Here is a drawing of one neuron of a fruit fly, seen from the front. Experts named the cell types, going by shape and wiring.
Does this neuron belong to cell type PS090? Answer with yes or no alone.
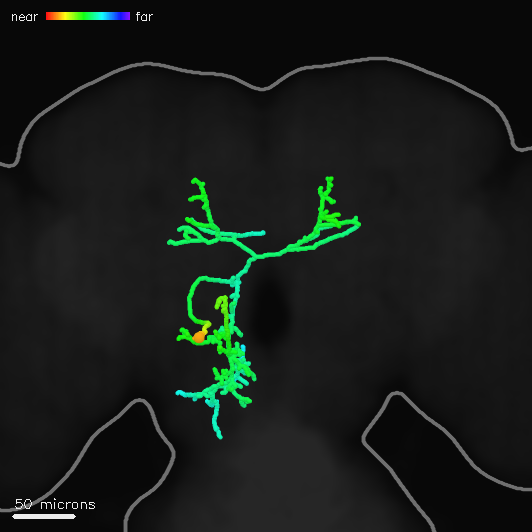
no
